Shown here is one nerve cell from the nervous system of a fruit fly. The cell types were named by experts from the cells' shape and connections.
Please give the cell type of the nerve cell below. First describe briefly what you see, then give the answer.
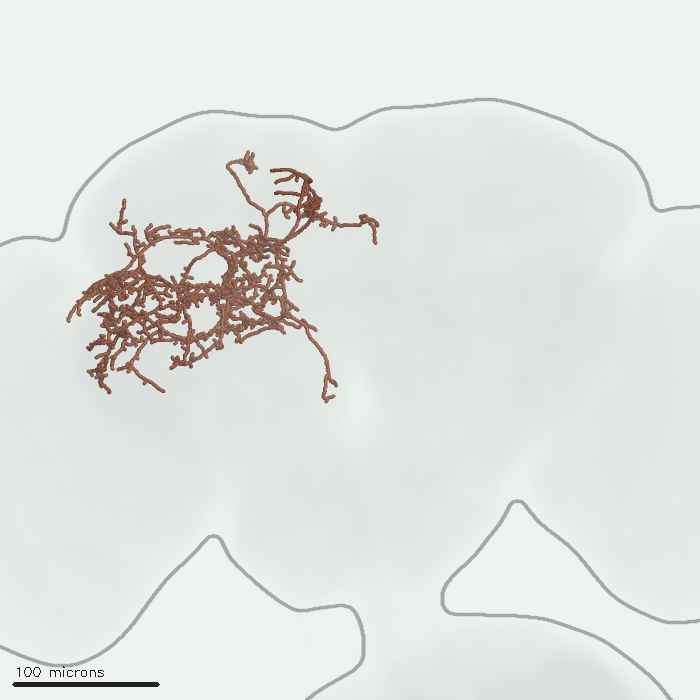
By the scale bar it is about 200 microns wide in this view. As drawn here it is about as wide as it is tall. It is a central-brain intrinsic neuron. It is of cell type CL361.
